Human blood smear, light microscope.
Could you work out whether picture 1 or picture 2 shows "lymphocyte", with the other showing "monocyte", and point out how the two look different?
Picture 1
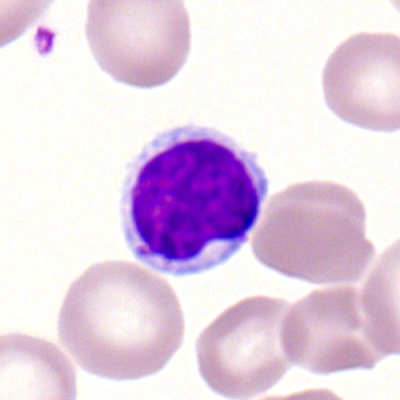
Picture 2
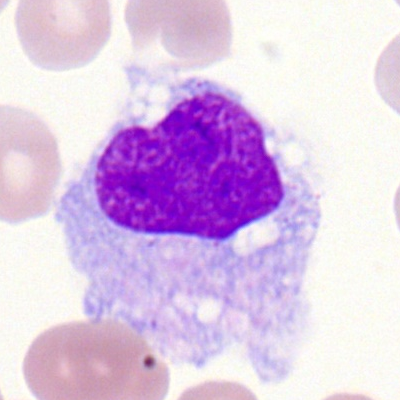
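Of the two cells, the one in picture 1 is a lymphocyte and the one in picture 2 a monocyte. In picture 1 the nucleus fills most of the cell, leaving the pale blue cytoplasm as only a thin rim with no visible granules. In picture 2 the nucleus sits in the upper part of the cell, and most of the abundant, pale grey-blue cytoplasm lies below it. The lymphocyte's chromatin is dense and coarsely clumped.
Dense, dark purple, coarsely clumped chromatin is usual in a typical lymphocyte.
The nucleus of the monocyte has a shallow notch in its upper edge.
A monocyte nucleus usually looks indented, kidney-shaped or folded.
Fine, faint pinkish granules lie in the monocyte's cytoplasm.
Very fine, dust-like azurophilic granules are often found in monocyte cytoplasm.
The outlines also differ: round in picture 1, irregular in picture 2, with a ragged edge that is most uneven along the bottom. Red cells lie around the monocyte without overlapping it.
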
